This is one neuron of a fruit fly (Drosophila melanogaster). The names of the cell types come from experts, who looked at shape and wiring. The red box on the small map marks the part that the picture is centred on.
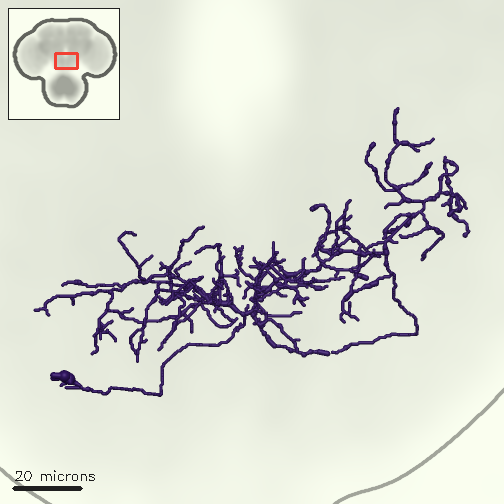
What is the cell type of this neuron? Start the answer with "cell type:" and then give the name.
cell type: GNG086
